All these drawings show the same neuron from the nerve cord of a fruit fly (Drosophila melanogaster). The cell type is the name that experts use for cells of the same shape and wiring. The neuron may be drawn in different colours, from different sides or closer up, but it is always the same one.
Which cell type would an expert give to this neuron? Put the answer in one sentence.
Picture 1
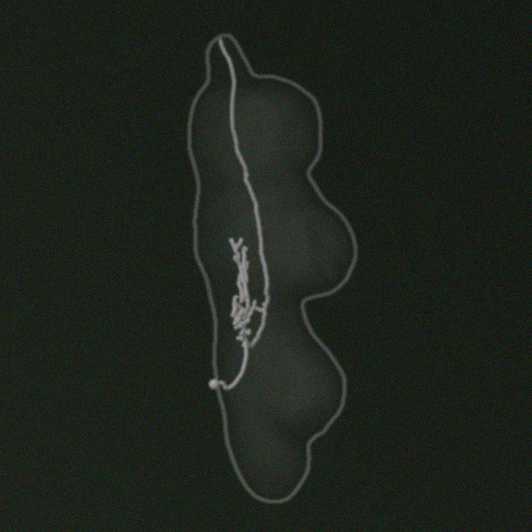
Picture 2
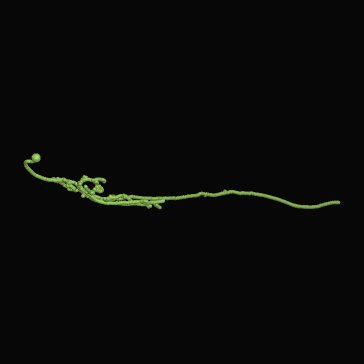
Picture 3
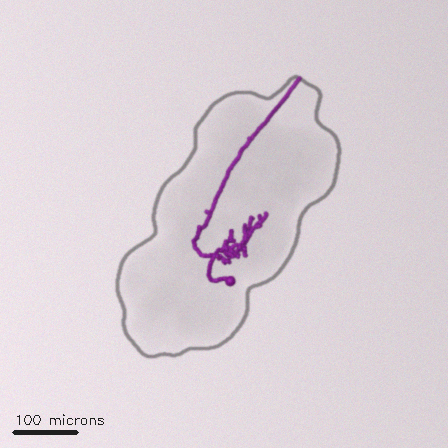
The cell type is AN07B089.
